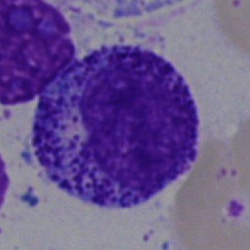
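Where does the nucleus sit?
Off-centre, toward the right side of the cell.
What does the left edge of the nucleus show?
A shallow indentation beside a paler patch of cytoplasm.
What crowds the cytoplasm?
Coarse dark purple granules, with more dark granules scattered over the nucleus.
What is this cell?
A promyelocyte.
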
